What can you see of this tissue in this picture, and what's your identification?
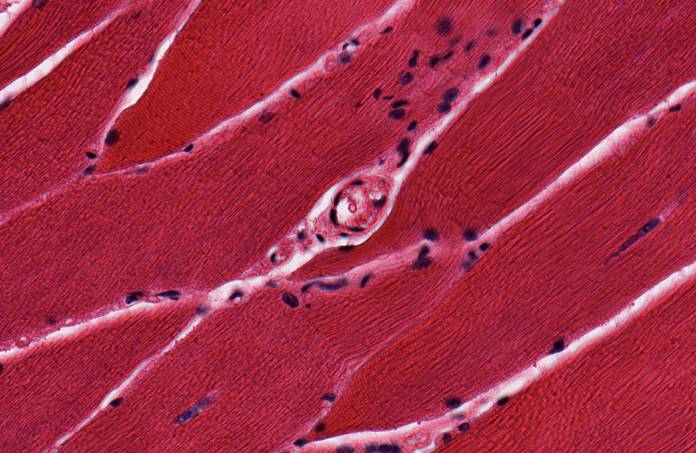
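Long, parallel, unbranched fibres run diagonally across the field from lower left to upper right, each separated by a thin pale strip of connective tissue. Their cytoplasm is deep pink-red and finely striated. Dark, flattened, elongated nuclei lie at the fibre edges, not centrally. This is skeletal muscle.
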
